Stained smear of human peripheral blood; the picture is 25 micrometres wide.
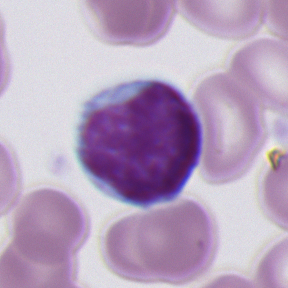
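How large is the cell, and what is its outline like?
About 11 micrometres across, and the outline is smooth, with no surface projections.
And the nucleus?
Round, about 10 micrometres across, filling about 80% of the cell's area, with no nucleoli visible.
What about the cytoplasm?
Pale blue, showing most widely as a crescent at the upper left.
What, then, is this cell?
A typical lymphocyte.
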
